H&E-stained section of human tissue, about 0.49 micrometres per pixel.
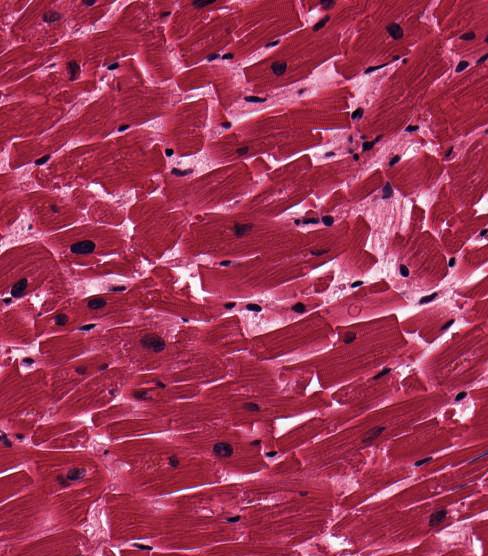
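Left ventricle of the heart, H&E. Cardiac muscle fibres fill the whole field, most cut lengthwise or obliquely; they branch and join neighbours to form a network. The cytoplasm is deep pink with fine cross-striations. Thin pale stromal strands between fibres carry small, dark, elongated nuclei.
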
